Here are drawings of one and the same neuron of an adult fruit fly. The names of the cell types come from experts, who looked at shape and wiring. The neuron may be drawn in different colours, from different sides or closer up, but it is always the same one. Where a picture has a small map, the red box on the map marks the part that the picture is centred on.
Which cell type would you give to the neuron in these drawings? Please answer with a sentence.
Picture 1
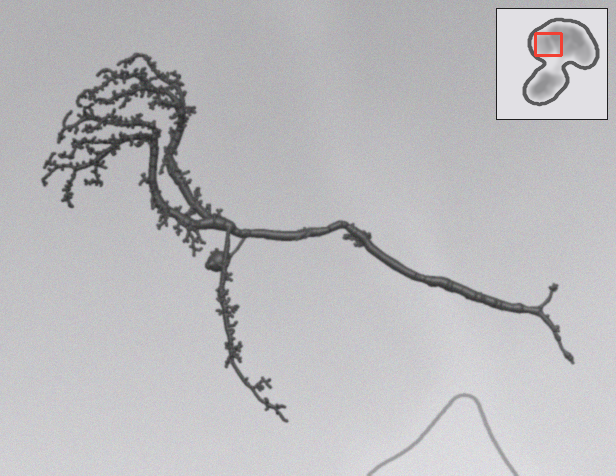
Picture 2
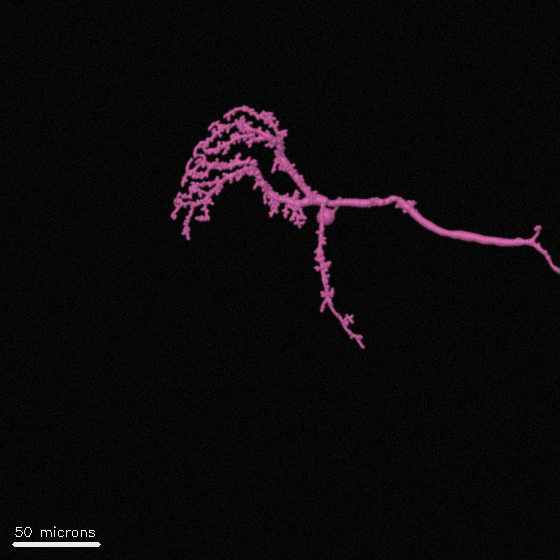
The cell type is VS.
